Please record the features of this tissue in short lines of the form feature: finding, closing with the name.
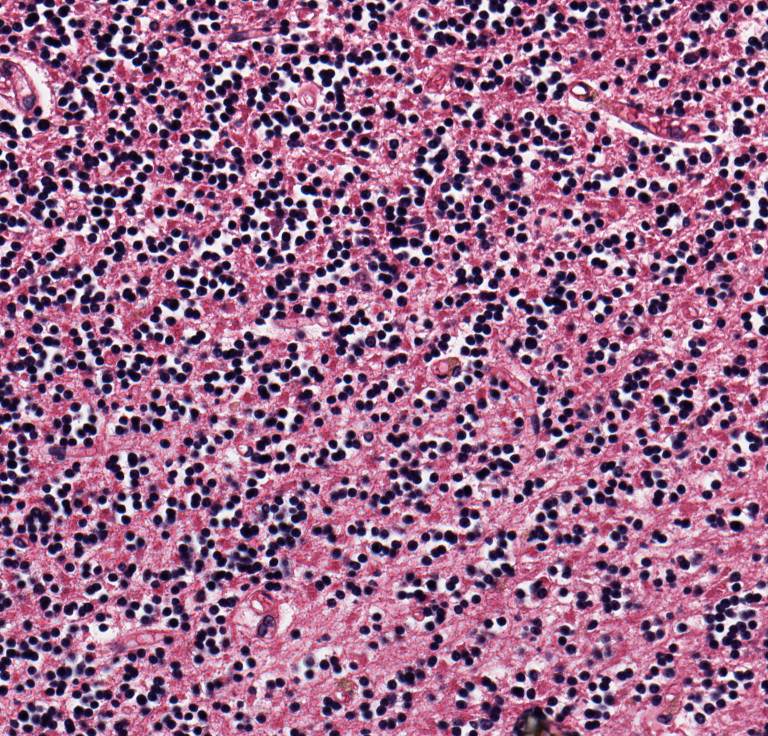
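Distribution: small dark round nuclei, dense and fairly even across the whole field
Organised units: none; no glands or tubules
Nuclei: small, round, uniformly dark purple, very little visible cytoplasm
Matrix: pink, finely fibrillary, not collagenous stroma
Vessels: a few, small, thin-walled, near the top left and top right corners
Name: cerebellum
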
